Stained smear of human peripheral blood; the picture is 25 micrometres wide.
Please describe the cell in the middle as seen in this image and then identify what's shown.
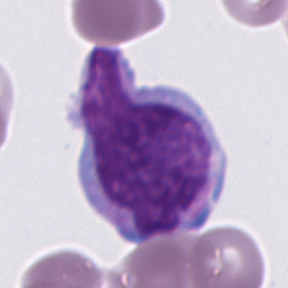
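First, size: the cell is about 18 by 13 micrometres, and the nucleus fills about 70% of its area. Next, nuclear shape: the nucleus runs up into the narrow upper extension, giving it a bent, tongue-like shape. Then cytoplasm: a thin pale blue-grey rim surrounds the nucleus, becoming a deeper blue along the lower edge of the cell. Last, the margin: small bleb-like fragments stick out from the upper left edge. The cell is an atypical promyelocyte.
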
